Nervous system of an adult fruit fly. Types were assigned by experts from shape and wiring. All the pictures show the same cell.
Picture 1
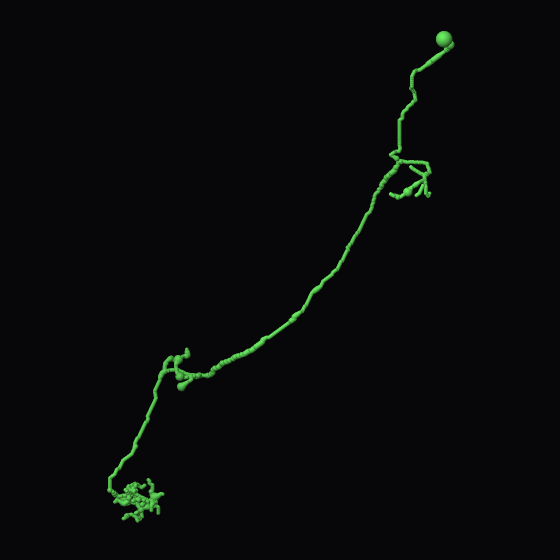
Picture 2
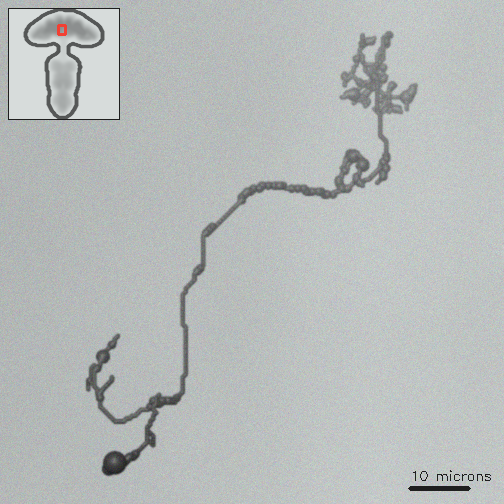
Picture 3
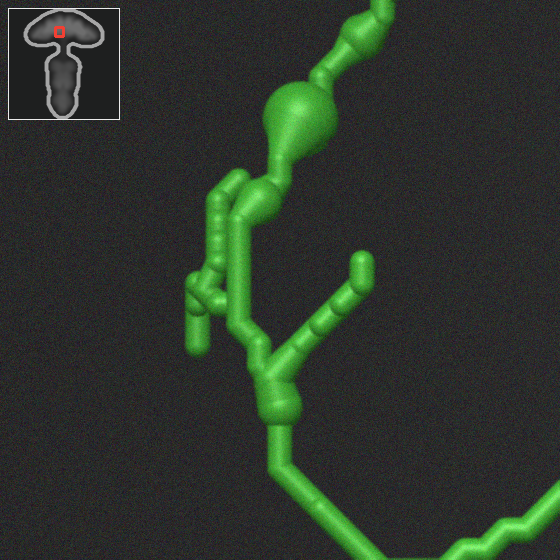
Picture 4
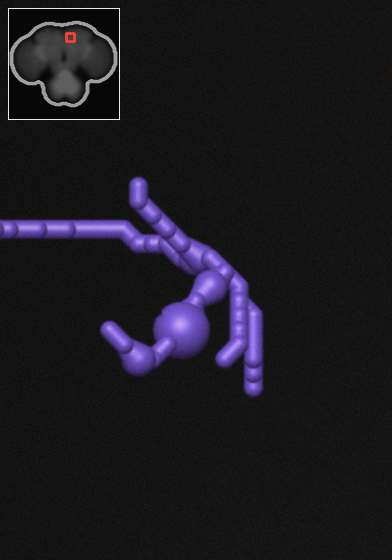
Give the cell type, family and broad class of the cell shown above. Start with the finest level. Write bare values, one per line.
PFNp_e
class CX
central-brain intrinsic neuron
